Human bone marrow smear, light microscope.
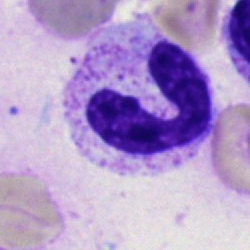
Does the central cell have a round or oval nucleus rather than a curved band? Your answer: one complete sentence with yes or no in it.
No, the shape of the nucleus is a curved band without separate lobes.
